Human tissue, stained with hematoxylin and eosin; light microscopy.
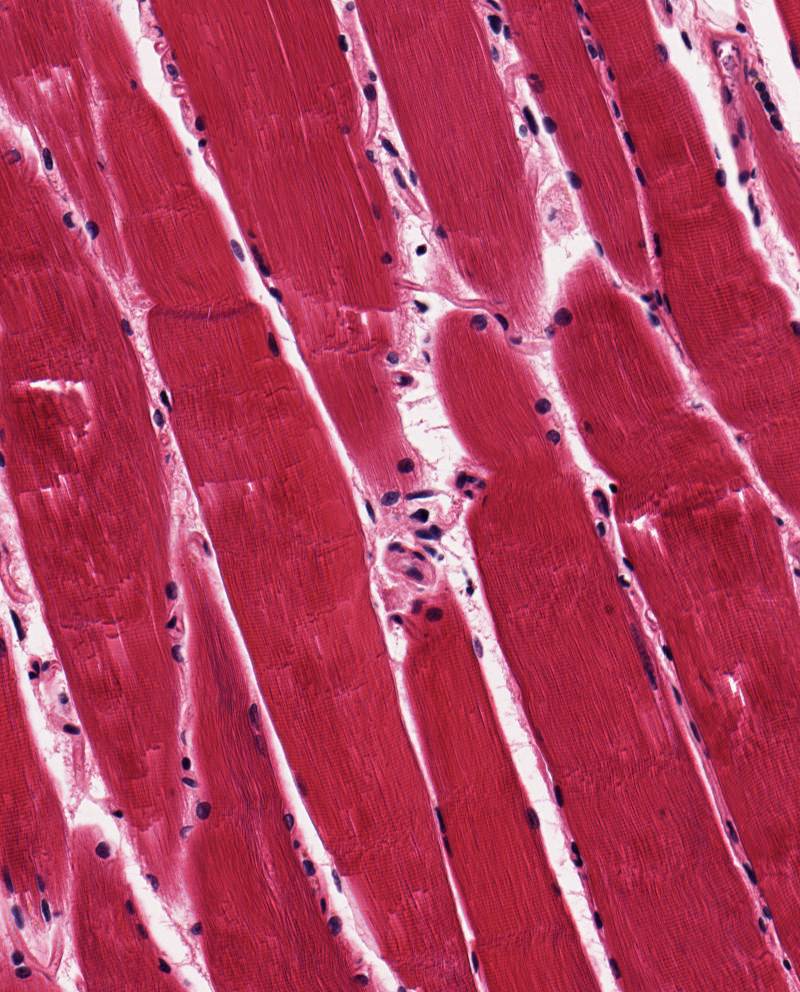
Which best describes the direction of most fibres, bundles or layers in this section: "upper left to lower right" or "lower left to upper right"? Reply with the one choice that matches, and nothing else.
Upper left to lower right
